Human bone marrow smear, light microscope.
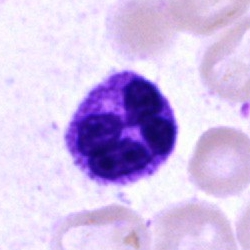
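Segmented neutrophil, central cell of a stained bone marrow smear. Outline roughly round, edge slightly fuzzy. Nucleus fills most of the cell; thin purple rim of cytoplasm. Chromatin dense, deep purple. Small pale spot at the centre where the lobes meet.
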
